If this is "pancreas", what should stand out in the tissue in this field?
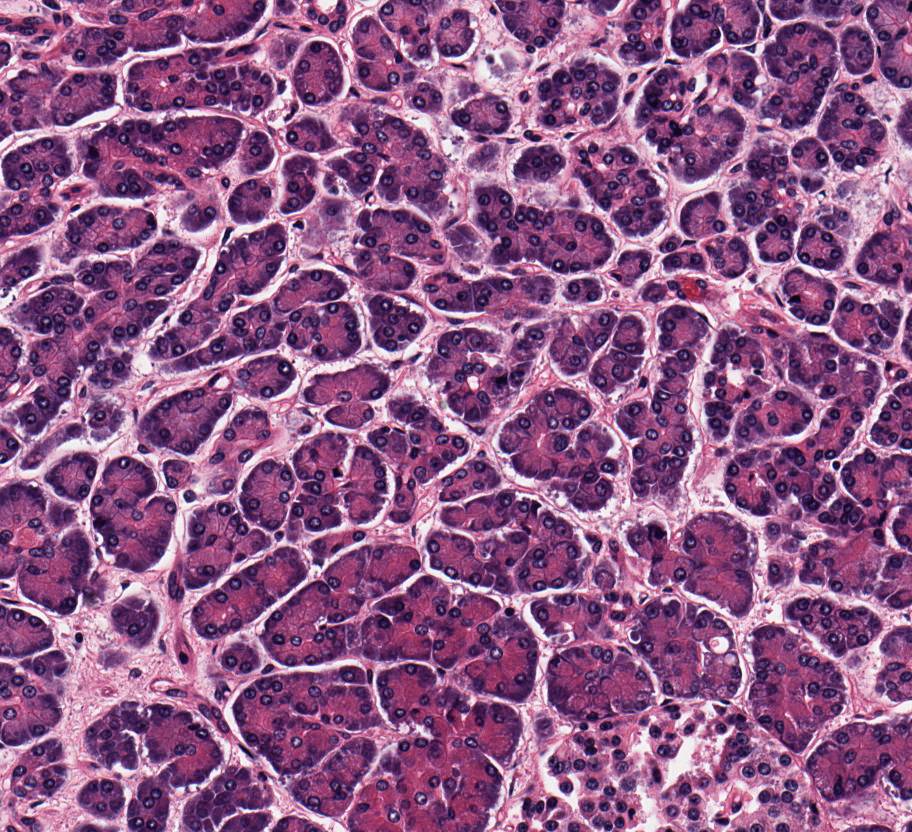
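In this pancreas the acinar cells are pyramidal, their round nuclei lying basally near the outer edge of each acinus.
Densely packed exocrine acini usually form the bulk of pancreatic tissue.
Their cytoplasm is deep purple at the base and pinker toward the apex.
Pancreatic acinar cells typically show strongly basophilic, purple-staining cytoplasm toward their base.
The deep purple base here agrees with that. The nuclei are uniform and round, many showing a small dark nucleolus; only thin strands of pink connective tissue separate the acinar groups.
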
